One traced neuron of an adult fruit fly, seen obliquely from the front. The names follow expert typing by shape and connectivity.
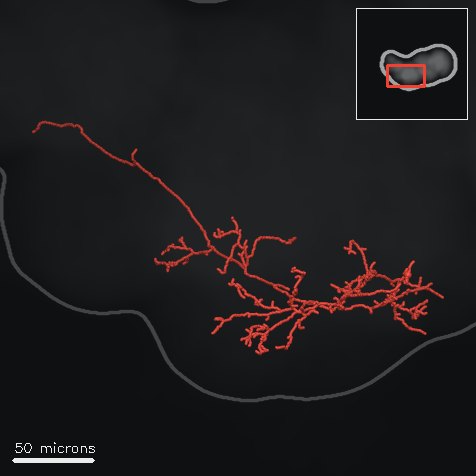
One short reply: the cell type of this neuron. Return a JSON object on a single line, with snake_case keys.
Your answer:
{"cell_type": "IN09B044"}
